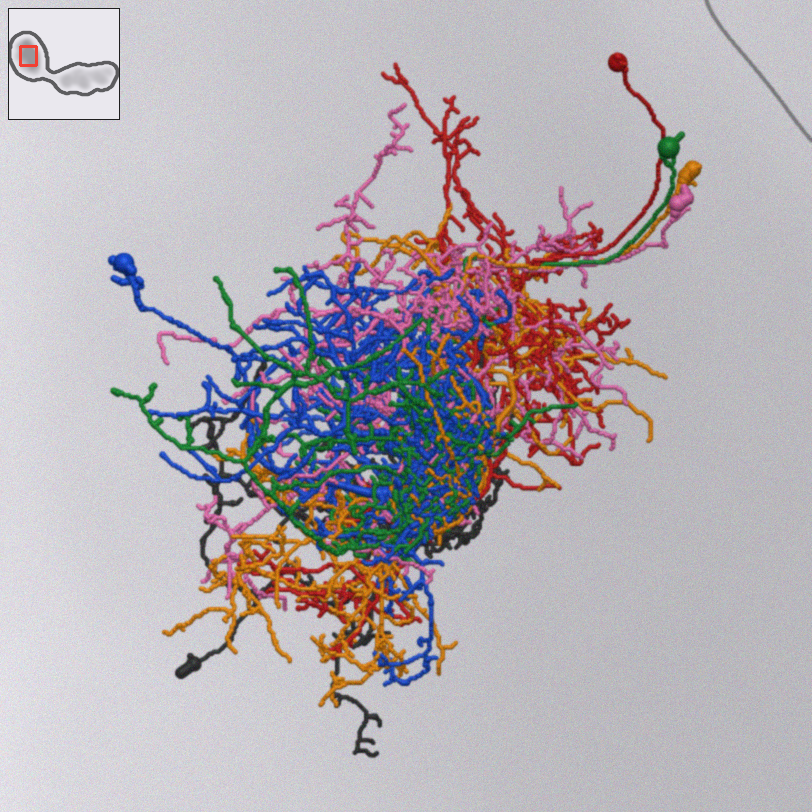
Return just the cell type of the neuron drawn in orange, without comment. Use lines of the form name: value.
cell type: PVLP100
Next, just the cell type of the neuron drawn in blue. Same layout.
cell type: PVLP013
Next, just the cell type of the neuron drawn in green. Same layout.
cell type: PVLP097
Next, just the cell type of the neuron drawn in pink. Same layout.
cell type: PVLP094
